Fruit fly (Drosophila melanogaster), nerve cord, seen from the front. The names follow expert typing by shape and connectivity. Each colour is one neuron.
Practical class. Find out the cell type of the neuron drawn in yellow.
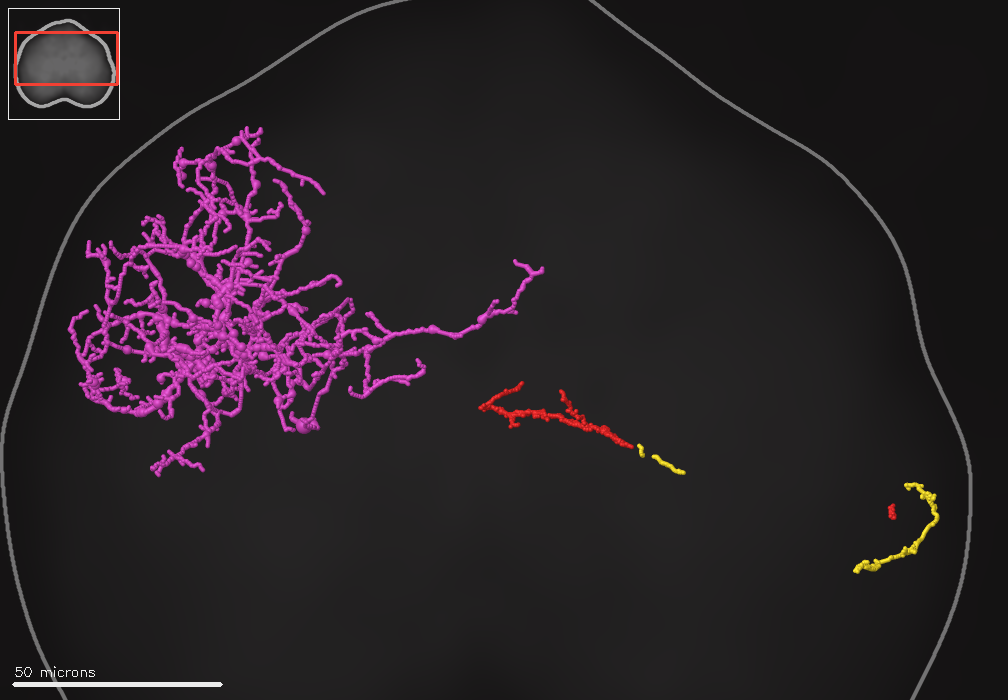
ltm1-tibia MN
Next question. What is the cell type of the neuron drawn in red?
ltm2-femur MN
